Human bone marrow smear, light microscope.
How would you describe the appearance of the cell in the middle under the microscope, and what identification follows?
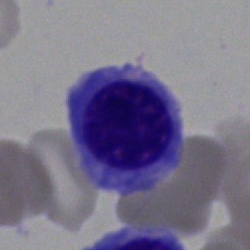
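The outline strikes me as roughly round, though its edge is slightly uneven. Its cytoplasm is a medium-to-deep blue, and I see no vacuoles in it. Over the nucleus there are a few small reddish-purple dots. So this is an erythroblast.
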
